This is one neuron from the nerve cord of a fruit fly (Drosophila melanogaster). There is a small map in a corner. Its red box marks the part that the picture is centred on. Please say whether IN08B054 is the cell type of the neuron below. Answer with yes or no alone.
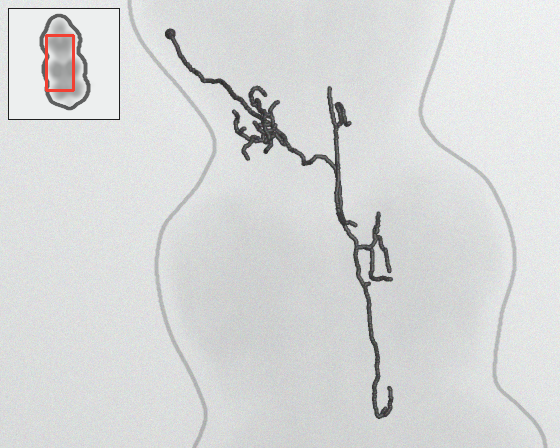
no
